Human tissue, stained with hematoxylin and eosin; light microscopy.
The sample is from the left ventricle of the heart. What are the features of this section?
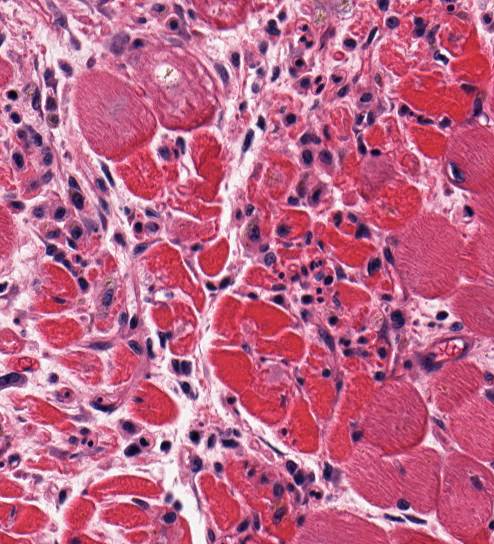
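Dark oval nuclei crowd among the small fibres in the centre, far outnumbering those among the large fibres on the right. Pale pink loose connective tissue separates the small fibres, most widely centrally and to the left. No fat cells lie among the muscle fibres.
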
